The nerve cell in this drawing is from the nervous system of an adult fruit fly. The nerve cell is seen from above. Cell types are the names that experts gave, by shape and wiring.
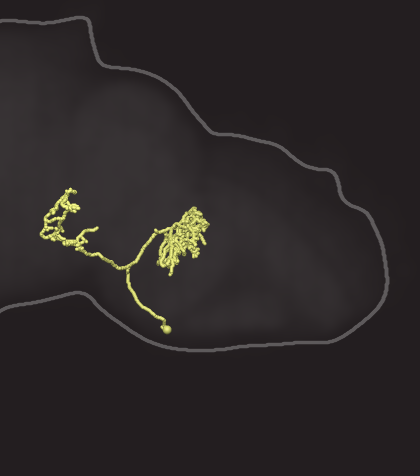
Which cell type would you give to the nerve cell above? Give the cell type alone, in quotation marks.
"LoVP62"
